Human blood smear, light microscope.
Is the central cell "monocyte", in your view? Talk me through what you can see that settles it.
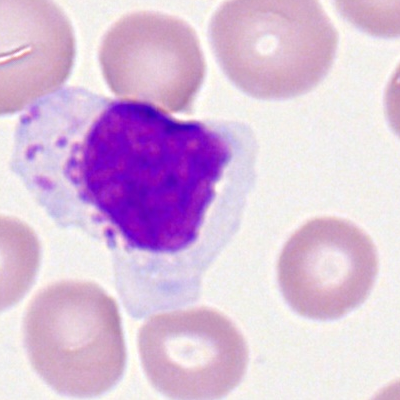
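The cell has an irregular, angular outline, its cytoplasm drawn out into a broad projection at the bottom. The nuclear chromatin is dense, dark purple and coarsely clumped, and no nucleoli can be seen. A small number of coarse reddish-purple granules lie in the cytoplasm, mostly to the left of the nucleus. Red cells lie against its upper and lower edges.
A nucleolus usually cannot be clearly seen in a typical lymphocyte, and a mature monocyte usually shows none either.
The absence of nucleoli therefore fits both names.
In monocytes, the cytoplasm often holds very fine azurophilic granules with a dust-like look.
The coarse granules here differ from these and so count against monocyte. The cell is a lymphocyte, not a monocyte.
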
